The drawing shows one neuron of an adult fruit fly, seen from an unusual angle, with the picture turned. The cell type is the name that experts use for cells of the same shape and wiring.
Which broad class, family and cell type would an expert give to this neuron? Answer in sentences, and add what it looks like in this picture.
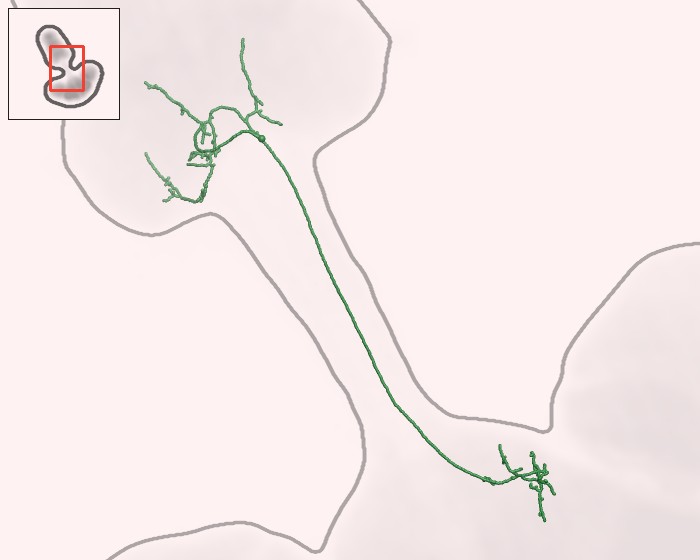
This is an ascending neuron. The family is hemilineage 08B. It is of cell type AN08B106. It reaches both the brain and the nerve cord, passing through the neck. Its cell body lies at the top of the picture.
